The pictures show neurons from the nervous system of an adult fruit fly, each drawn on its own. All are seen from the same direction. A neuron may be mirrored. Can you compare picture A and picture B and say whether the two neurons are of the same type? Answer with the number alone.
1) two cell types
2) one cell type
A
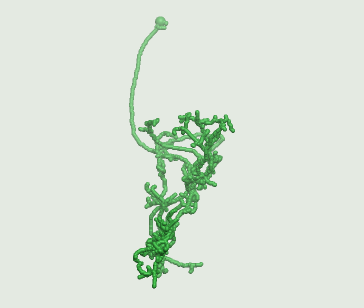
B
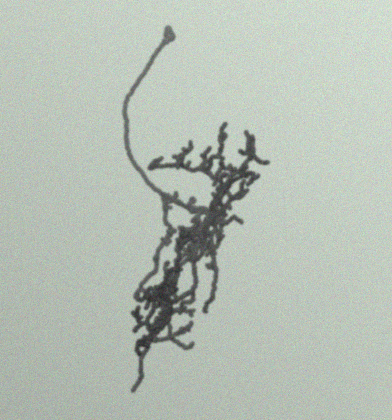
2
